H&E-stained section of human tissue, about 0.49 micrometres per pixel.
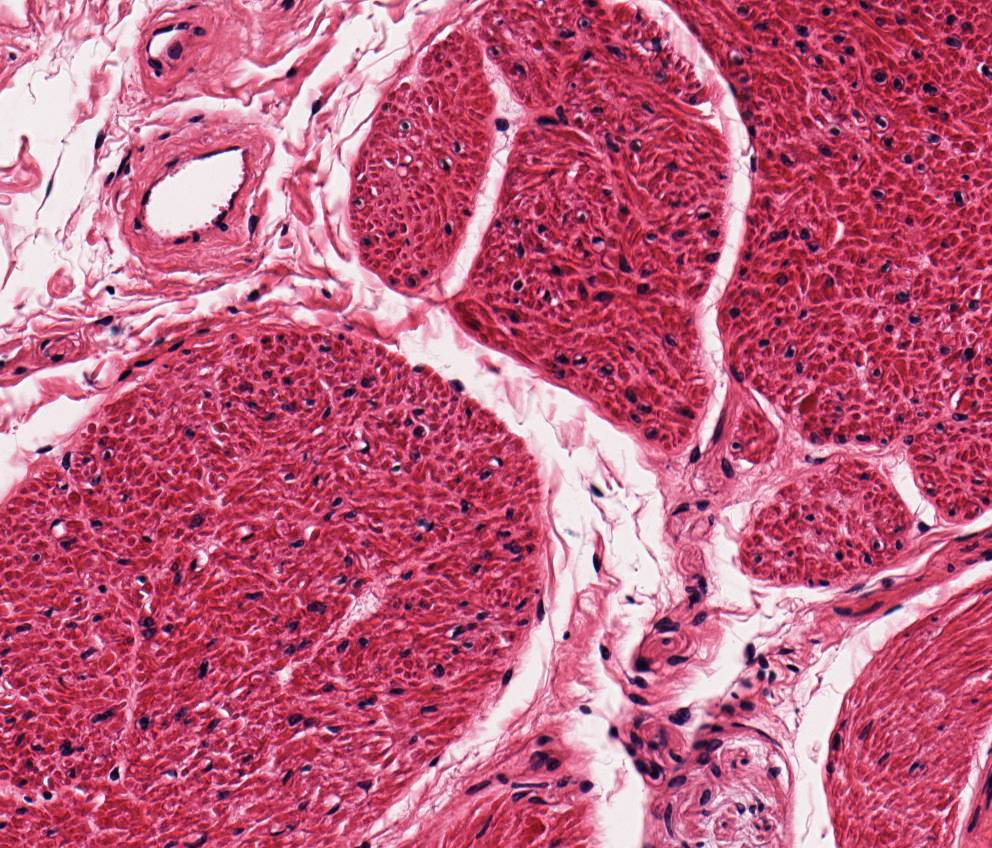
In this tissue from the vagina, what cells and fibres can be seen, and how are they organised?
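Narrow pale septa of connective tissue separate the large rounded bundles of smooth muscle that fill the field. The bundle at the lower right edge is cut lengthwise, with parallel elongated nuclei. In cross-cut bundles the nuclei are small dark round dots scattered among the fibres. Muscle cytoplasm stains deep, dense red-pink throughout.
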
